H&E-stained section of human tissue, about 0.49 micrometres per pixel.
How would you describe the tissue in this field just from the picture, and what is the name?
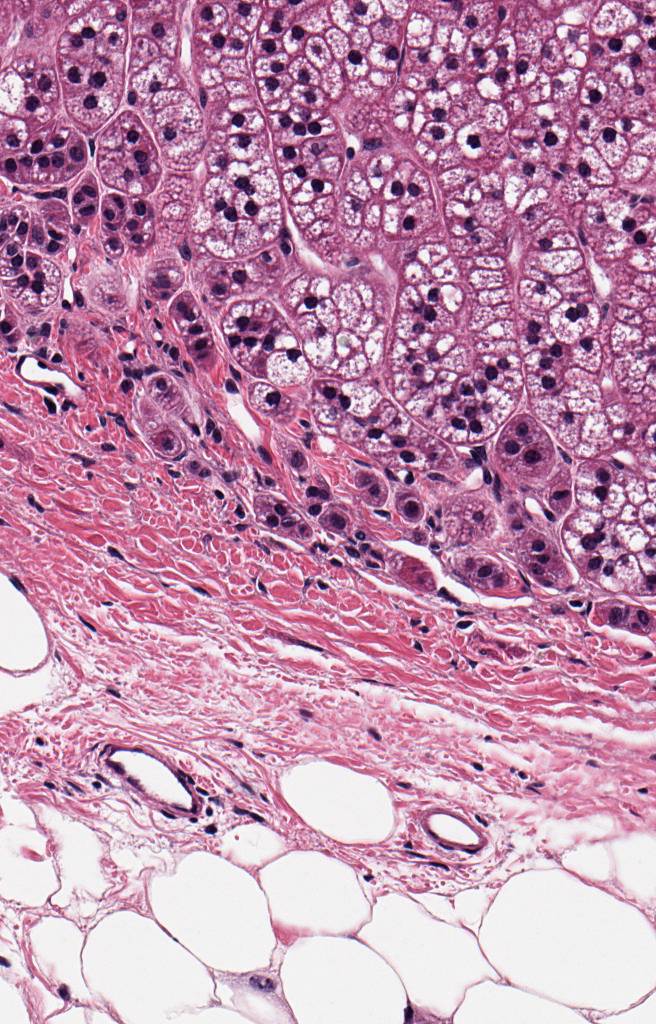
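The glandular cells form rounded nests and short cords, separated by thin delicate septa. In the upper part, most cells have pale, finely vacuolated, foamy cytoplasm and round, dark, central nuclei. Just above the fibrous band the cells are smaller, with denser pink, less vacuolated cytoplasm. The band, running from upper left to lower right, is dense pink collagen with scattered flattened, elongated nuclei. This is adrenal gland.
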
